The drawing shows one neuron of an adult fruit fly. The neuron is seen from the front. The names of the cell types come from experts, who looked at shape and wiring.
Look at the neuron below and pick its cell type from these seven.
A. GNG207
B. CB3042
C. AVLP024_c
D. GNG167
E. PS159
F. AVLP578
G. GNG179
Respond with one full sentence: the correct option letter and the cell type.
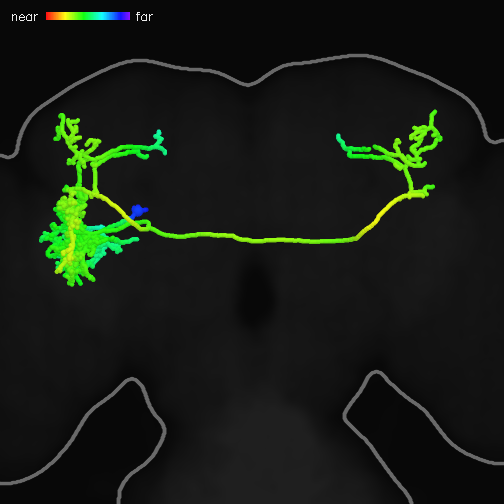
The cell type of the neuron is given by option F, AVLP578.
